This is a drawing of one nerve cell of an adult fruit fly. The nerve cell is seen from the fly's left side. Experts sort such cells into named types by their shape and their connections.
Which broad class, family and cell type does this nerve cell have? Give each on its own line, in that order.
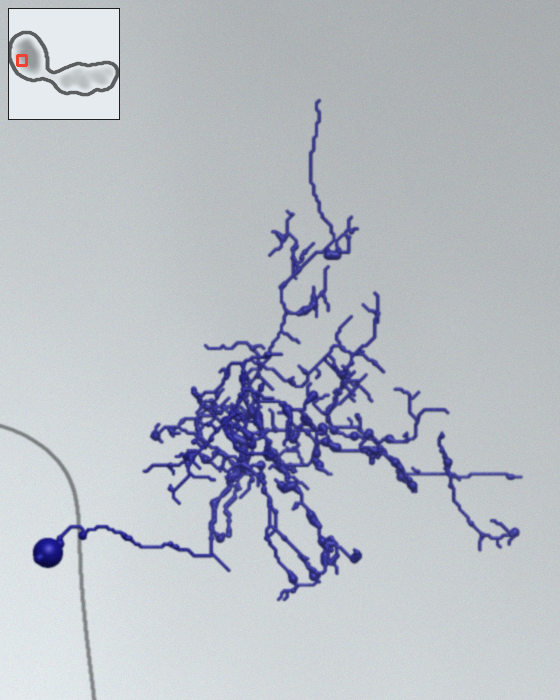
central-brain intrinsic neuron
hemilineage TRdl_a
PRW050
